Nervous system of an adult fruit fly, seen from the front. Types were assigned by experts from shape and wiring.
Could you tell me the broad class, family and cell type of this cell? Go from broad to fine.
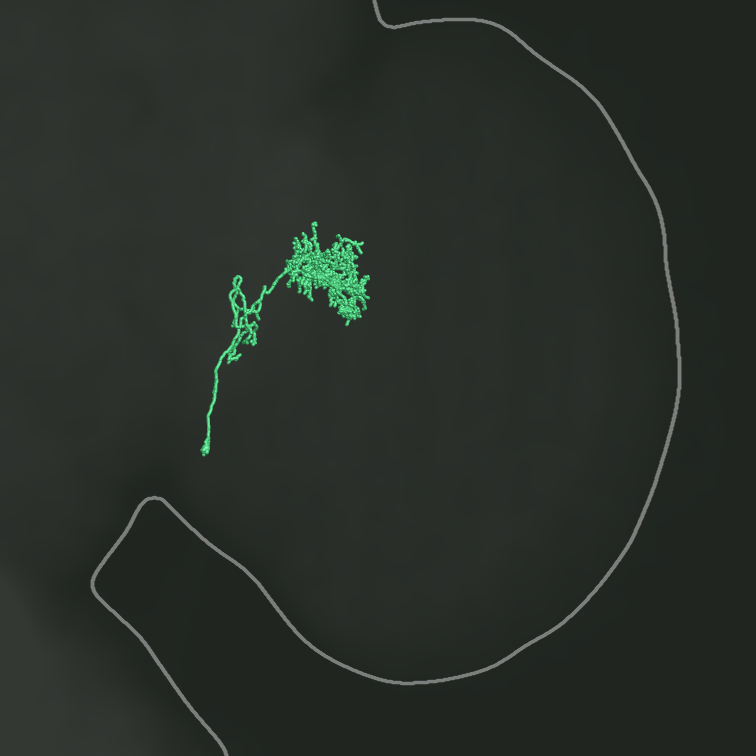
optic-lobe intrinsic neuron; Li; Li23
